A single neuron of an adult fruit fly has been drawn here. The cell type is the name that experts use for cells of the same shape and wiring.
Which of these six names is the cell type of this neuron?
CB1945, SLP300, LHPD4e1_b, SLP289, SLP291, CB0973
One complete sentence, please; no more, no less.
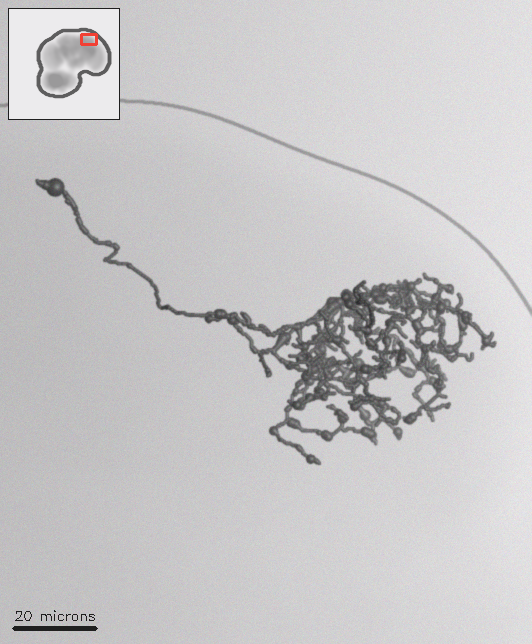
In terms of cell type, the neuron is CB1945.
